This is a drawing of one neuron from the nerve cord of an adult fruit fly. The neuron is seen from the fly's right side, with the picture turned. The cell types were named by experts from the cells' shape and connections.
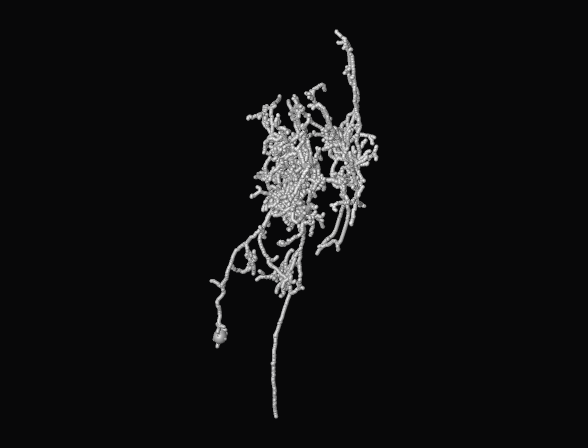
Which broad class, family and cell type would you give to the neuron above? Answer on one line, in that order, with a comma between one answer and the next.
ascending neuron, hemilineage 10B, AN10B005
